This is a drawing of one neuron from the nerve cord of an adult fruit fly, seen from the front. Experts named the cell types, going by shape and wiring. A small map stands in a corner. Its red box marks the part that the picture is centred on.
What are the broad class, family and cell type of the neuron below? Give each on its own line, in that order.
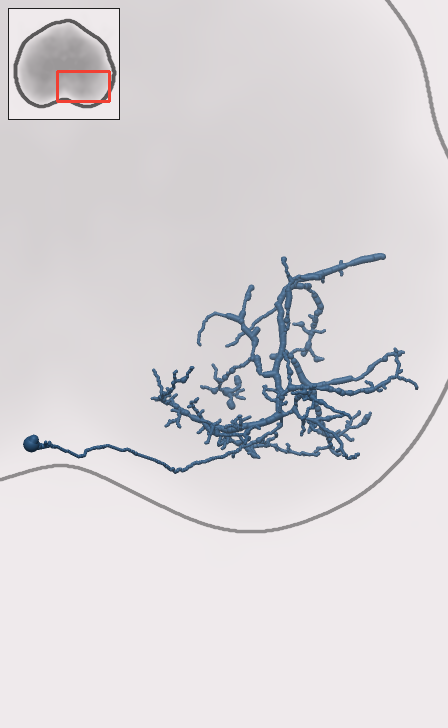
nerve-cord intrinsic neuron
hemilineage 13B
IN13B032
